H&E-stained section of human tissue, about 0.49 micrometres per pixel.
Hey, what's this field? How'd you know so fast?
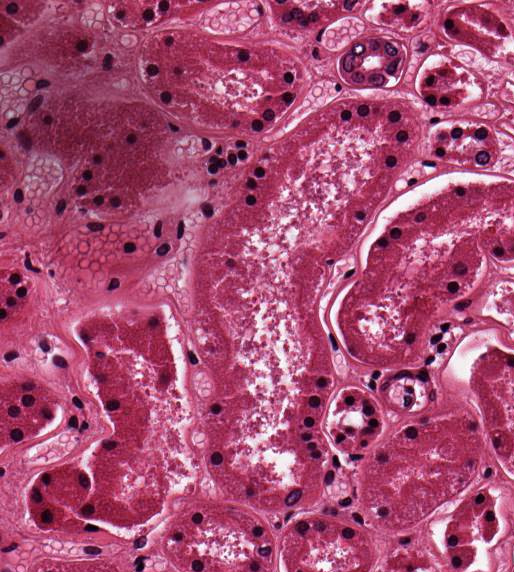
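This is the cortical labyrinth of the kidney. Closely packed tubules lie cut in various planes amid very little interstitium.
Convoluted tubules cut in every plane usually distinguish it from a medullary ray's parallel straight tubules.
Most large tubules have abundant granular eosinophilic cytoplasm and round dark nuclei; small round ones at upper and lower right are paler, with more crowded nuclei.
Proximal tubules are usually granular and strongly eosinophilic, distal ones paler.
Pale flocculent pink debris with small white spaces lies in the large lumina.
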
